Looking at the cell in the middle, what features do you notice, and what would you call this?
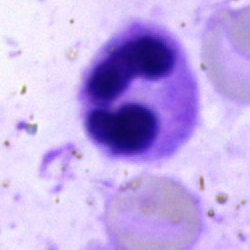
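Look first at the nucleus: it curves into a C that opens toward the right. Its two main lobes, upper and lower, join on the left. The chromatin is dense and dark purple. Pale lilac cytoplasm is widest on the right. This is a segmented neutrophil.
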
